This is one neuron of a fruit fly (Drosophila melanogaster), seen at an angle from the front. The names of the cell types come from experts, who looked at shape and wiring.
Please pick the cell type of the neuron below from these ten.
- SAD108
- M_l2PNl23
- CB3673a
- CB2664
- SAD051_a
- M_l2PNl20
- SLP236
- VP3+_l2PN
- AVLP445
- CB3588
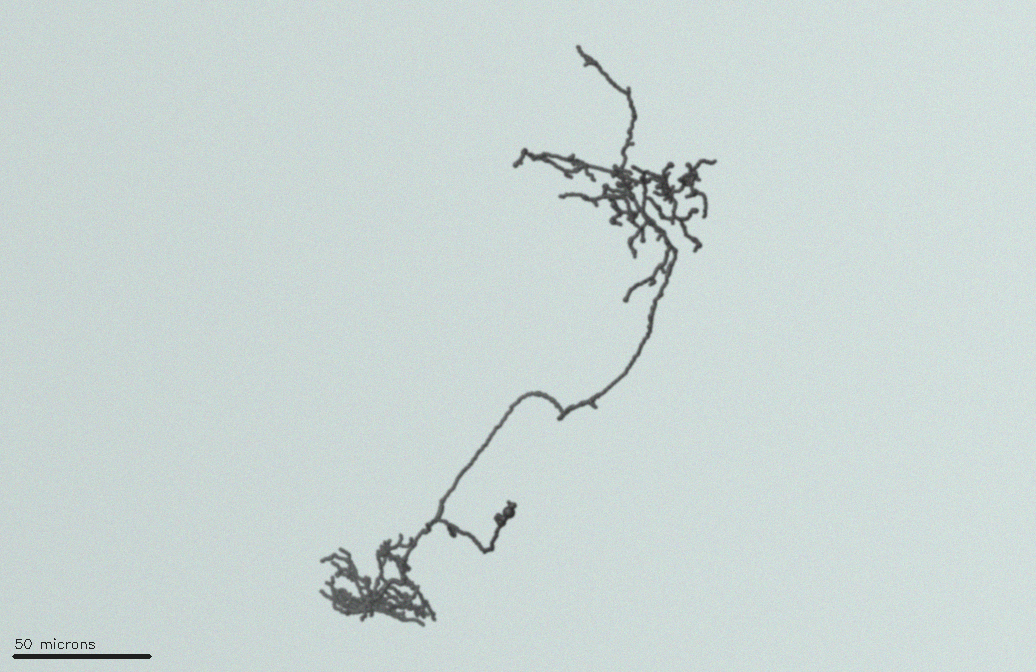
AVLP445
